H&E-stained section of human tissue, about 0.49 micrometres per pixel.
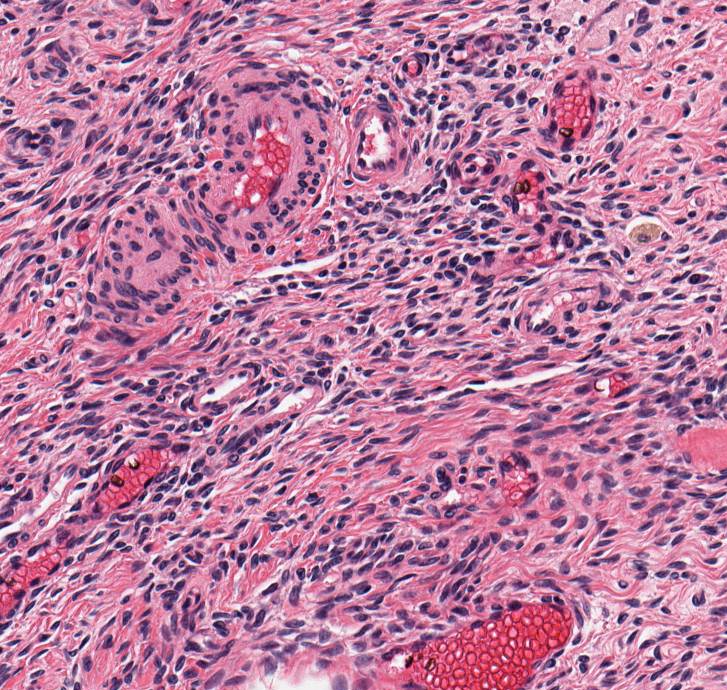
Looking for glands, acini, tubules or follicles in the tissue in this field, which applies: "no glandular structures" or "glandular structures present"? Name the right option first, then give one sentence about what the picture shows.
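No glandular structures. No epithelium or glands are present anywhere in the field.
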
